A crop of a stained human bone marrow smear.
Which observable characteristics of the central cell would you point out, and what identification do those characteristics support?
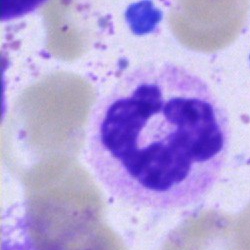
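Nucleus curved around a pale central space. Chromatin dense, dark purple. Cytoplasm pale pinkish-lilac, fine pinkish granules scattered through it. Conclusion: segmented neutrophil.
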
